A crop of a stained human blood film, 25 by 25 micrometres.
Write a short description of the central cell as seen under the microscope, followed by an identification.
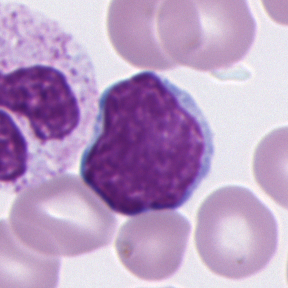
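Almost all of this cell is nucleus, roughly 13 by 10 micrometres. Its chromatin is dark purple, with small paler gaps scattered through it. Around it there's only a narrow rim of pale blue cytoplasm. So you're looking at a typical lymphocyte.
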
